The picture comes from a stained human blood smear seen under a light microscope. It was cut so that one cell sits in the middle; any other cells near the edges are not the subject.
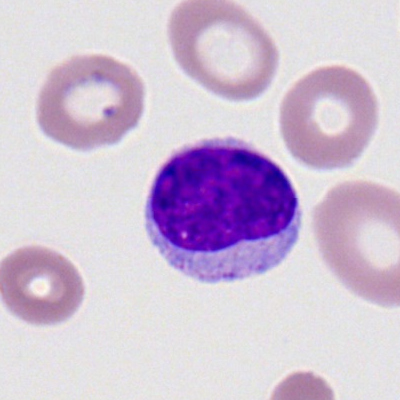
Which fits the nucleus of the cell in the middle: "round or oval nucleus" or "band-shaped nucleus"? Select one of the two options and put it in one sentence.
The nucleus takes the form of one compact round or oval mass.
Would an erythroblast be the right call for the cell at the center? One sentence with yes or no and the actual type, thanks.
No, the cell found centrally in the crop is a lymphocyte, not an erythroblast.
